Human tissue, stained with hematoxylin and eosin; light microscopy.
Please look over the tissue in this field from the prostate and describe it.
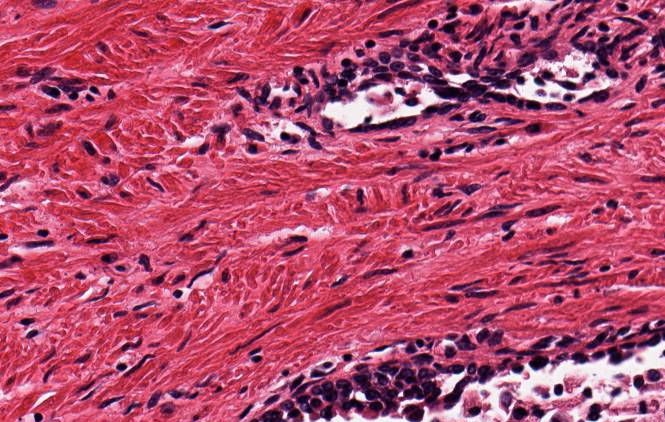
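The spindle cells carry elongated to oval dark nuclei. At the lower right edge, a dense cluster of small cells with round, dark-staining nuclei lies beside clear white spaces. Fat cells are absent from the field.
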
